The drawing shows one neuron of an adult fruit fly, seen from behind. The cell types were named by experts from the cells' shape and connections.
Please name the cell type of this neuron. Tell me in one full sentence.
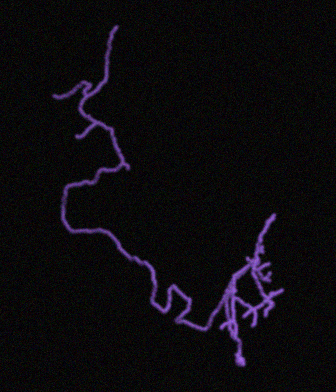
The neuron is a member of cell type GNG416.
